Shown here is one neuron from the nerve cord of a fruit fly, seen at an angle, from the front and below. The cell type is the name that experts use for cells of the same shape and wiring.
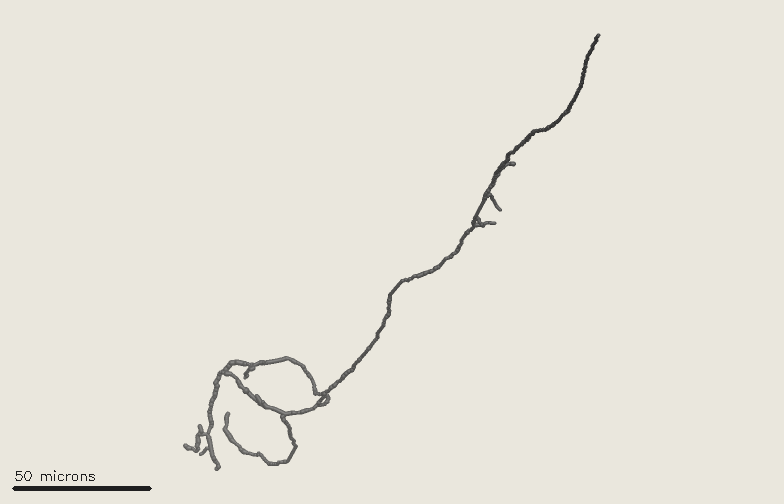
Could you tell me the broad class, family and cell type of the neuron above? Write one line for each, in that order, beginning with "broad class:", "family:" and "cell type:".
broad class: descending neuron
family: DNg
cell type: DNg41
